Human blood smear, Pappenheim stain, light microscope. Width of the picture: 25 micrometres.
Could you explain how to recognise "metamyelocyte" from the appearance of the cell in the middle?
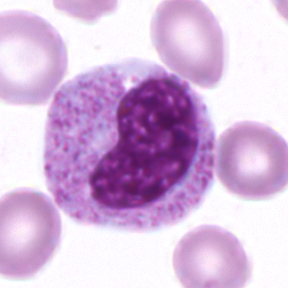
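Start with the cytoplasm of this metamyelocyte: it is abundant and pale lilac, and that colour goes with the name.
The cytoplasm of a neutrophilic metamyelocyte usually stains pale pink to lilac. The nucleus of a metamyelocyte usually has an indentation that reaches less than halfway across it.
In this cell the nucleus is a single kidney-shaped mass, indented on its left side, and it lies off-centre toward the right of the cell. Its chromatin is dark purple and coarsely clumped, with paler gaps between the clumps. The nucleus measures about 13 by 8 micrometres.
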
